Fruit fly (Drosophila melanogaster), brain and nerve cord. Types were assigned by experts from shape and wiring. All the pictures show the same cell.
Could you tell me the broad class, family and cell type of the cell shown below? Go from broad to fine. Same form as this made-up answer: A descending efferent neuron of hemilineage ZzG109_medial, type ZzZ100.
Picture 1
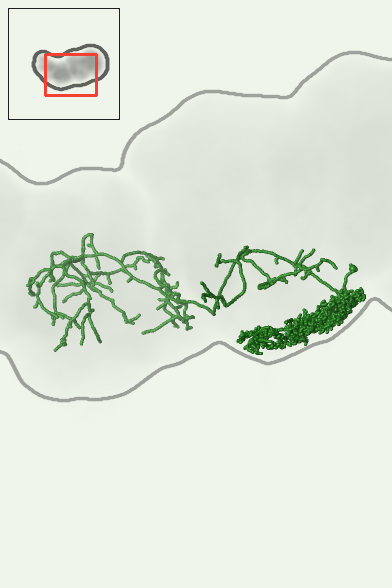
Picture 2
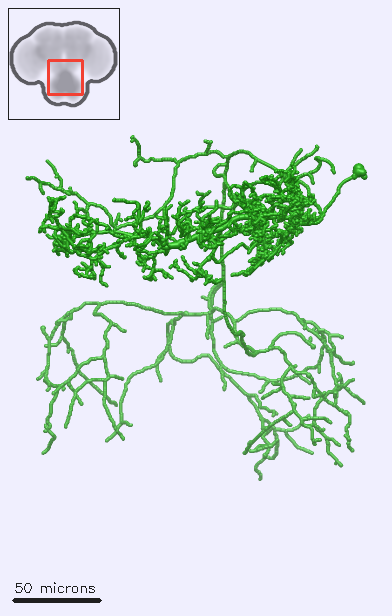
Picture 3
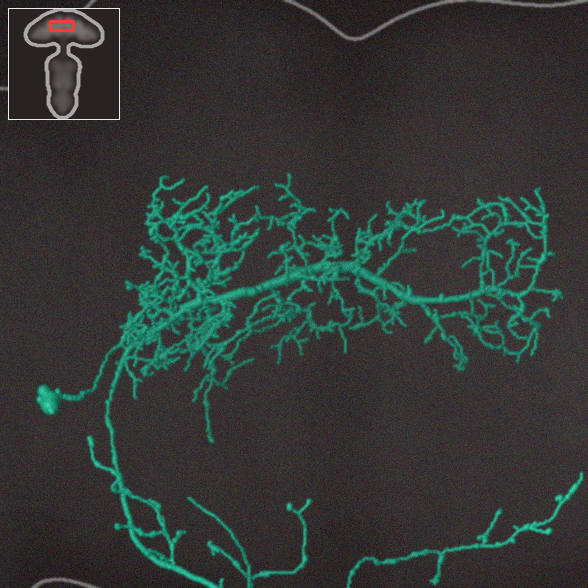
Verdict: A descending neuron of the DNge family, type DNge003.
